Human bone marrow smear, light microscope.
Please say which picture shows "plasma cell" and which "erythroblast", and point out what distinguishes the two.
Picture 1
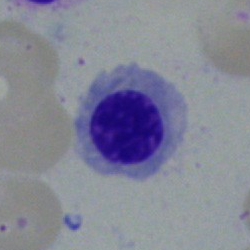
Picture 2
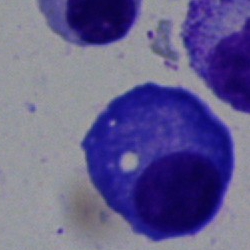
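Picture 1: erythroblast. Picture 2: plasma cell. Outline: erythroblast irregular, edge ruffled and uneven; plasma cell roughly round, edges slightly uneven and angular. Nucleus: erythroblast chromatin dense and dark purple with a few small paler patches, no nucleolus visible; plasma cell nucleus dense dark purple, little internal detail. Cytoplasm: erythroblast pale blue, surrounding the nucleus on all sides; plasma cell abundant and deep blue.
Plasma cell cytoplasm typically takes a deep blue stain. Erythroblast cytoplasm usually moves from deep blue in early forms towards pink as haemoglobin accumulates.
Vacuole: one round, clear vacuole in the plasma cell cytoplasm, just left of the nucleus. Granules: none in the erythroblast cytoplasm; no distinct granules in the plasma cell cytoplasm.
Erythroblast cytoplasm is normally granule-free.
Surroundings: parts of other cells at the top corners of picture 2, not touching the plasma cell.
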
